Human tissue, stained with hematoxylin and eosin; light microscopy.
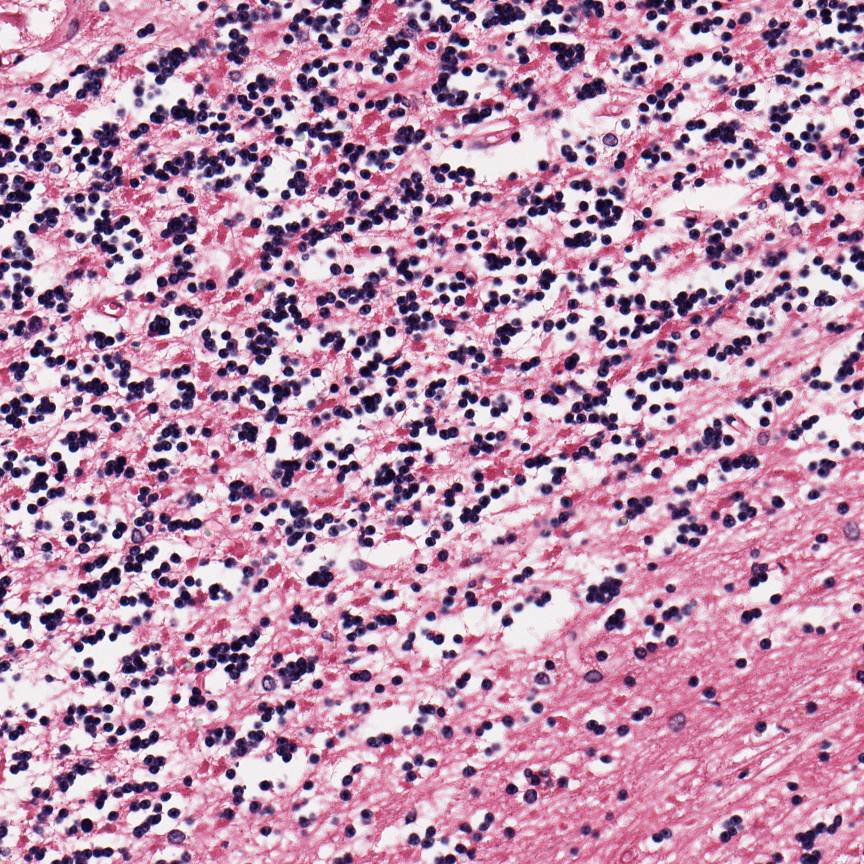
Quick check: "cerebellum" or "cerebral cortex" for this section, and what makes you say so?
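This is cerebellum. First, the dense zone: most cells have small, round, uniformly dark nuclei with scarcely any visible cytoplasm.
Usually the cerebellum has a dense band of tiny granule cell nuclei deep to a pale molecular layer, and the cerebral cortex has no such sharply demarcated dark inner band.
Second, the lower right zone is pink and fibrillary, with sparse nuclei.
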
